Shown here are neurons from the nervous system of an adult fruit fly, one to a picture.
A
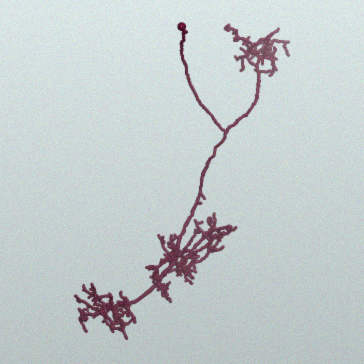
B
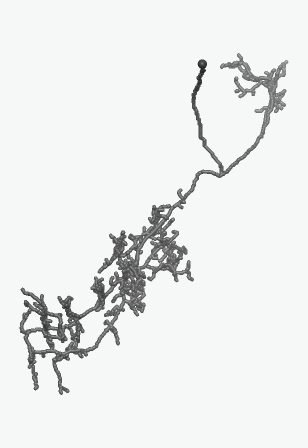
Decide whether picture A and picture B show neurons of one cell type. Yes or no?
yes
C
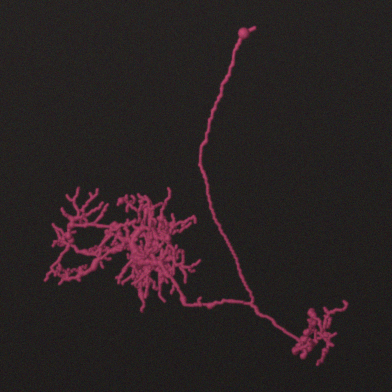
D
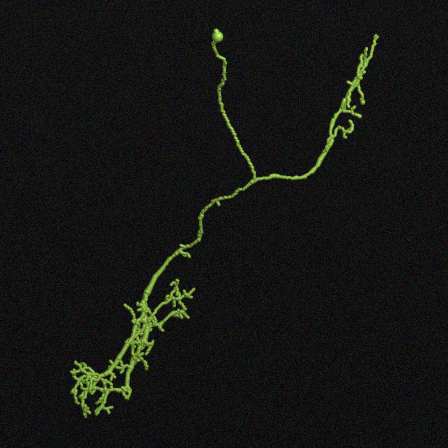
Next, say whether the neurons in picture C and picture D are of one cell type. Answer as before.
yes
